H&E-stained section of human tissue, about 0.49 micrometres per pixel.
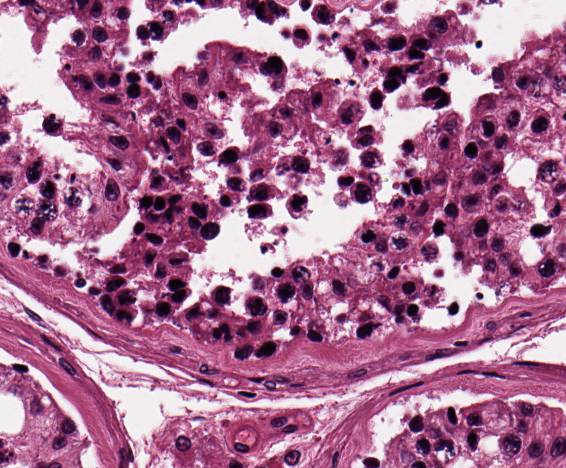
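Testis: a large, curved unit of densely packed cells fills the upper two-thirds of this haematoxylin and eosin stained field. Its cells are stacked in many layers rather than arranged as a single layer. Most of their nuclei are round and dark, and many show coarse, clumped chromatin. The cytoplasm around these nuclei stains pale pink.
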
